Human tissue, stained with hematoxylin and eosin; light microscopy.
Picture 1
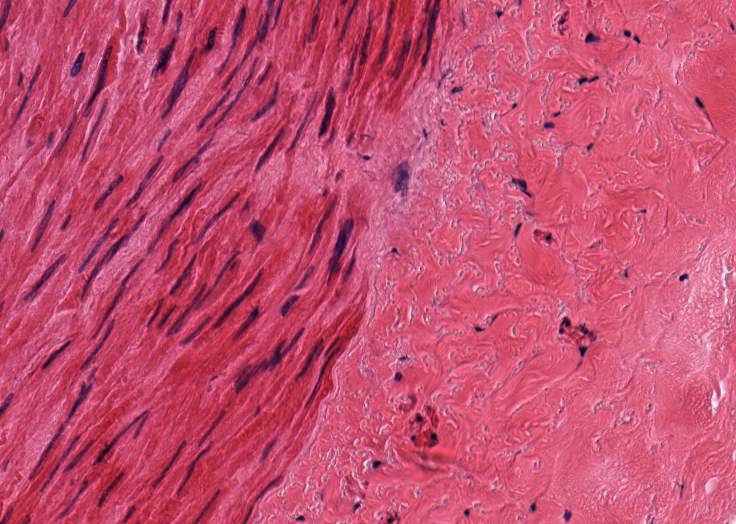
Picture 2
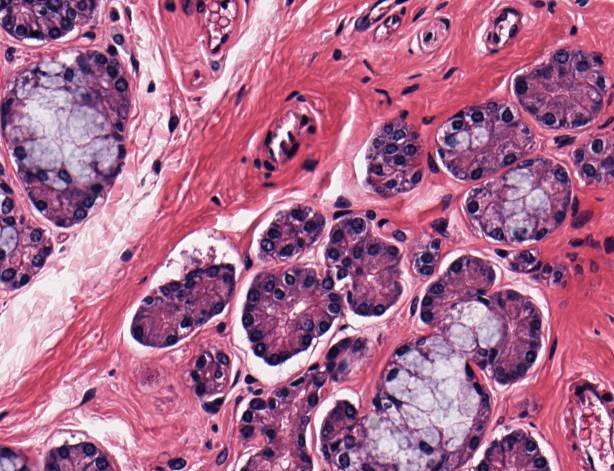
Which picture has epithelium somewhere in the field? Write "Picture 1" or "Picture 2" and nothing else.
Picture 2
